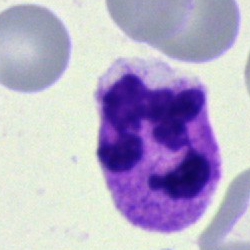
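Segmented neutrophil: its nucleus seems divided into several separate lobes, joined by narrow constrictions rather than broad bands. Pinkish-lilac cytoplasm fills the space around and between the lobes, and in it I can see many fine purplish granules.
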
